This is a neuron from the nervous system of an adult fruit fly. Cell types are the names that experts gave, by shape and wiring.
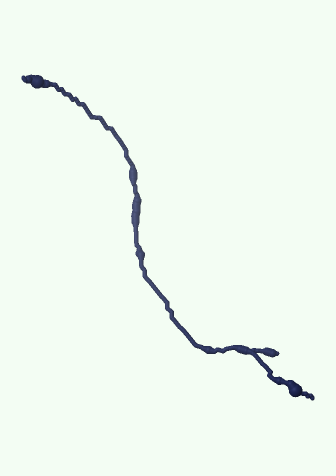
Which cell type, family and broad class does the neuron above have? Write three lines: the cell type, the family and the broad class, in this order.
BM_InOm
class mechanosensory
sensory neuron entering the brain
